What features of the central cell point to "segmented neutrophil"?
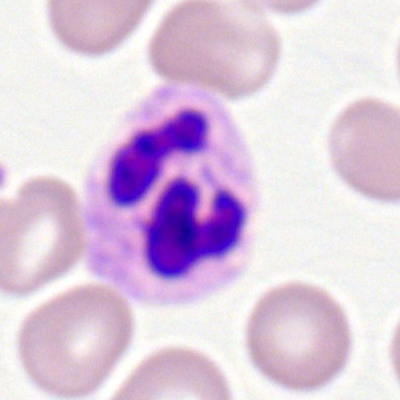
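Most of what you see here goes with a segmented neutrophil. The nucleus is divided into several separate lobes, and thin threads join them.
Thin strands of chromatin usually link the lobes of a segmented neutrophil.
The cytoplasm is plentiful and pale pinkish-lilac.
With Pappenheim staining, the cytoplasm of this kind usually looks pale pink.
The granules in this cytoplasm are fine, but faint.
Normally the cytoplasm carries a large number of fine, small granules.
The fineness matches; the faintness is simply how they appear here.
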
